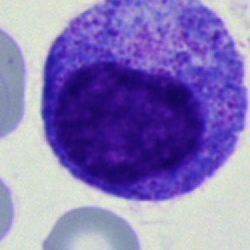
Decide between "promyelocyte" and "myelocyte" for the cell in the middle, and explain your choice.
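This cell is a promyelocyte. Its cytoplasm is blue and holds many purple-red granules scattered throughout.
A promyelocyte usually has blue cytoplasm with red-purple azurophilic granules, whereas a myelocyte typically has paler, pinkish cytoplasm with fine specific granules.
The blue cytoplasm and purple-red granules here therefore fit the promyelocyte rather than the myelocyte. The nucleus sits toward the lower left of the cell, and its chromatin stains deep purple.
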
